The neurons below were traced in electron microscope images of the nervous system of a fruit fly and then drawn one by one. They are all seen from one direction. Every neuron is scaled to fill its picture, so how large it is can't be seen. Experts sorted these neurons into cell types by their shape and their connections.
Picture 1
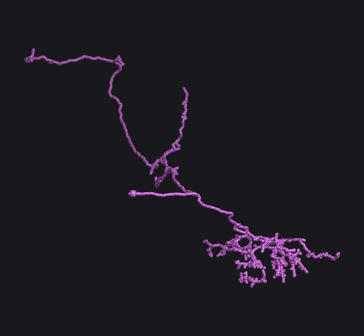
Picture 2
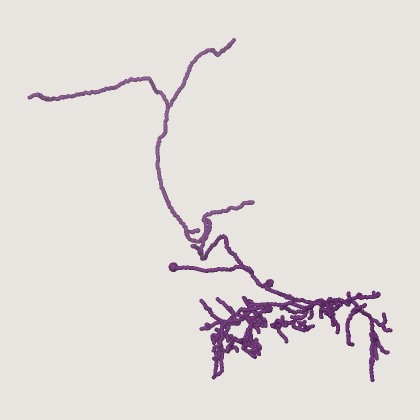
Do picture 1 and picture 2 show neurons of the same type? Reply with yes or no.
yes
